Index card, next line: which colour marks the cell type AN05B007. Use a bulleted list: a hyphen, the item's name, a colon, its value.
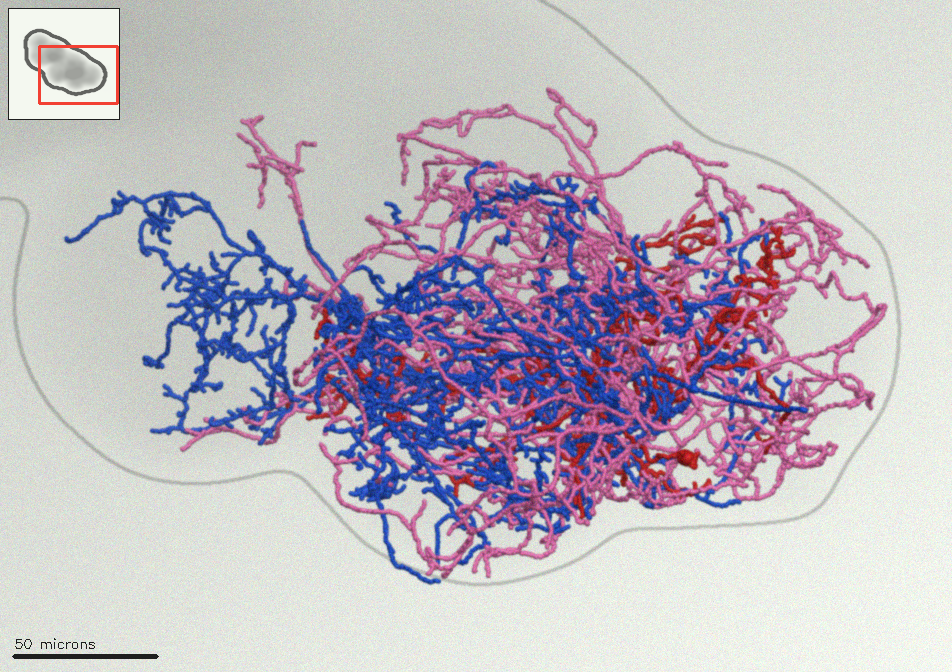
- colour: blue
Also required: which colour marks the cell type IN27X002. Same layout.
- colour: pink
